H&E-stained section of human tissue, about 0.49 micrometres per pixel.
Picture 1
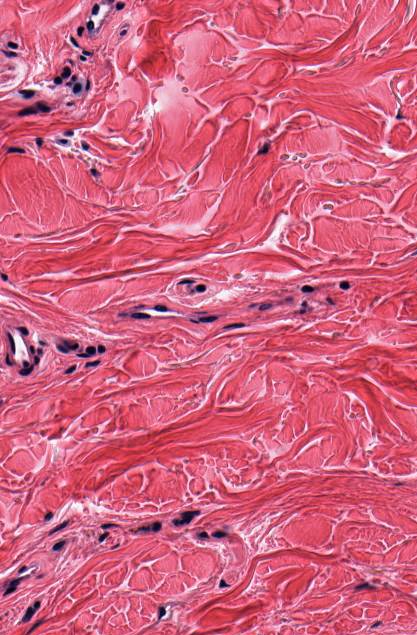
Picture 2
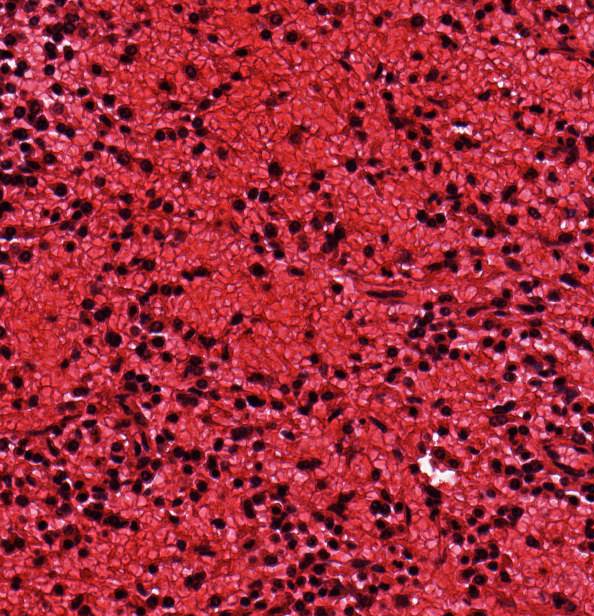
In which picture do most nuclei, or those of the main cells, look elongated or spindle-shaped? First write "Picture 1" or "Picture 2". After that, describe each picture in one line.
Picture 1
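In picture 1: Cells are sparse, mostly fibroblasts with thin, elongated, dark-staining nuclei lying between the bundles.
In picture 2: The nuclei are small, round and densely dark-staining.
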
